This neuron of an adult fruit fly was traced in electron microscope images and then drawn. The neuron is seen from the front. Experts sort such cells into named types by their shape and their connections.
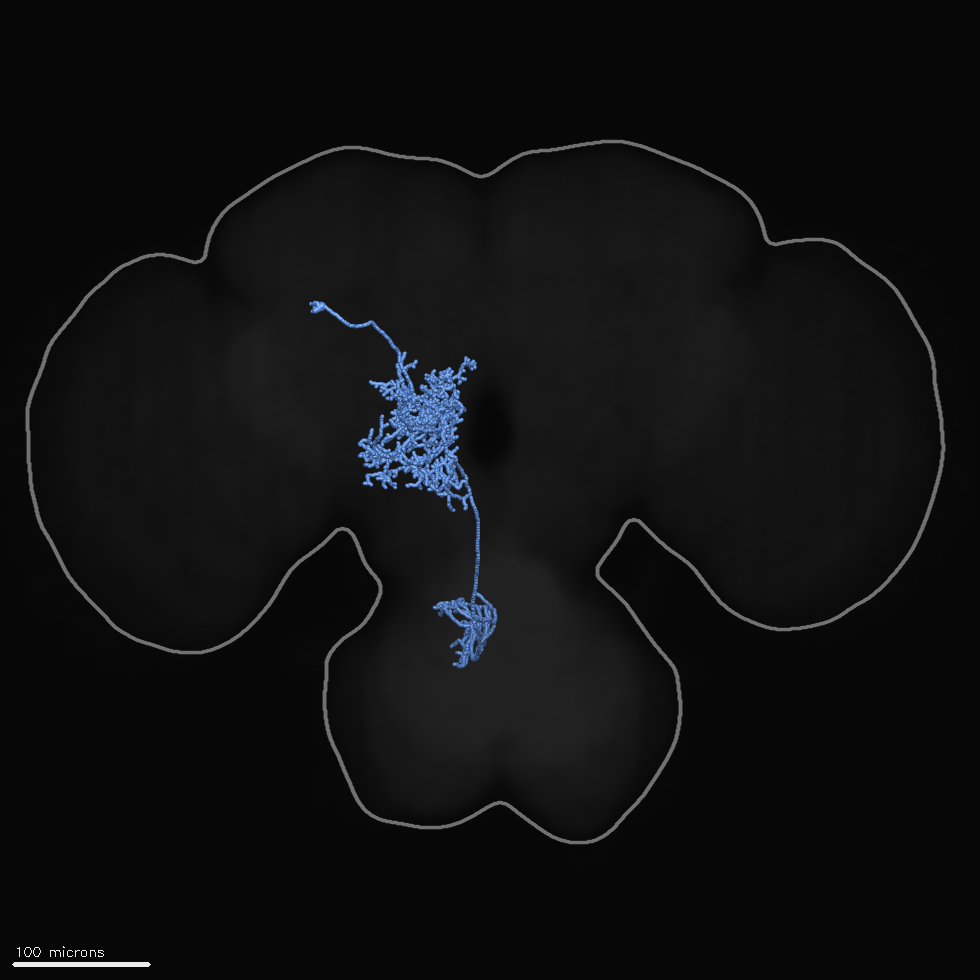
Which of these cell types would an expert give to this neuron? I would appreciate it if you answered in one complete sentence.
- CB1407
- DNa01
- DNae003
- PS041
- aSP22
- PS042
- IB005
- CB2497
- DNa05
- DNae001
The cell type name DNae003 applies to this neuron.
